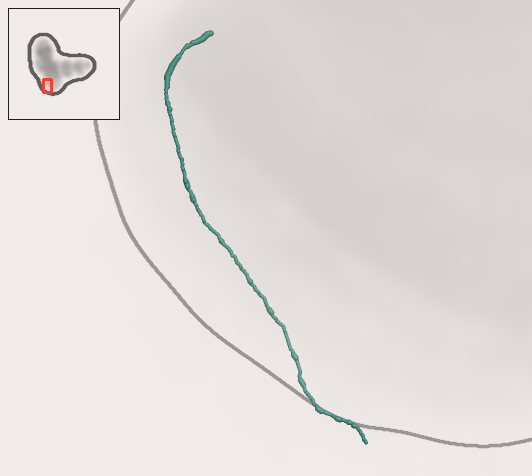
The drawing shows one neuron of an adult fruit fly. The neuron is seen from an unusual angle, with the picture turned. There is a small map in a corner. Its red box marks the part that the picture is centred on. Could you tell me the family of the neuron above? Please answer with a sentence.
The family is class visual.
